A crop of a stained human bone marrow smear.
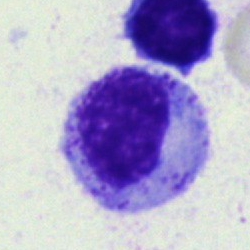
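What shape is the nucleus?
One single mass, no lobes.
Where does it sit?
Off-centre, over toward the upper left.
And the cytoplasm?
Scattered purple granules, mostly out near the edge, plus a paler zone just to the right of the nucleus.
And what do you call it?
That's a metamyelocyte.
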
